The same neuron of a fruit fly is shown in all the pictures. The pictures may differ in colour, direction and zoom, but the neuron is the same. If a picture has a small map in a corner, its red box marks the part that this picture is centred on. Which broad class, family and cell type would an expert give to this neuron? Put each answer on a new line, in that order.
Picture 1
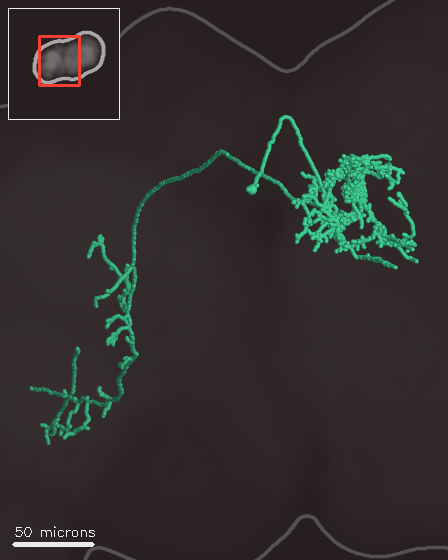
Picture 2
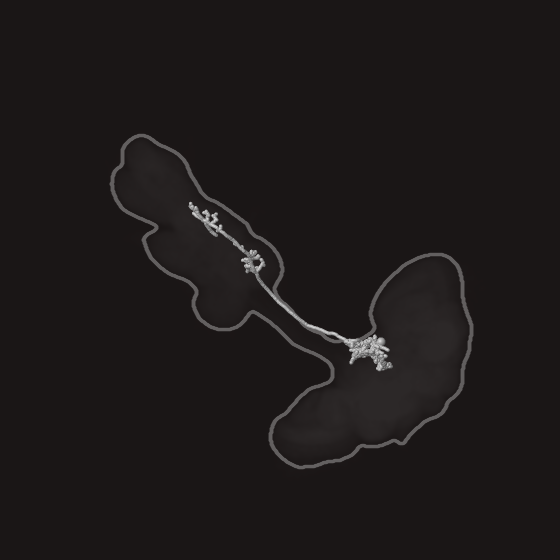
descending neuron
hemilineage LB12
DNg05_a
